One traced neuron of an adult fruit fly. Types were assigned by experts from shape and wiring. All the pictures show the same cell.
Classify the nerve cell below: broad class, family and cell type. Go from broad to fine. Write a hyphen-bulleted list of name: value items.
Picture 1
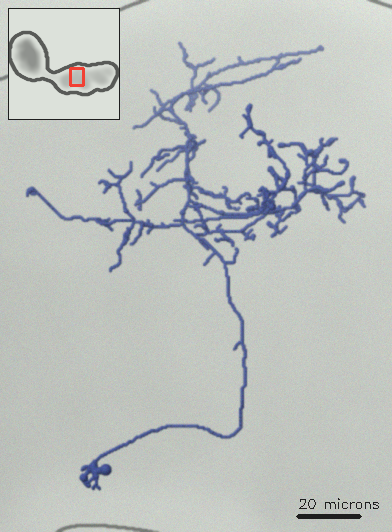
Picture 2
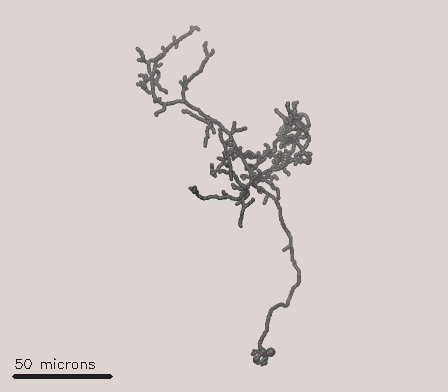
- broad class: nerve-cord intrinsic neuron
- family: hemilineage 16B
- cell type: IN16B099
